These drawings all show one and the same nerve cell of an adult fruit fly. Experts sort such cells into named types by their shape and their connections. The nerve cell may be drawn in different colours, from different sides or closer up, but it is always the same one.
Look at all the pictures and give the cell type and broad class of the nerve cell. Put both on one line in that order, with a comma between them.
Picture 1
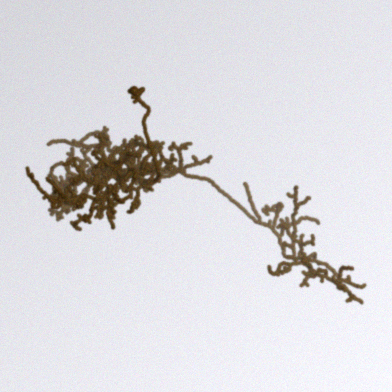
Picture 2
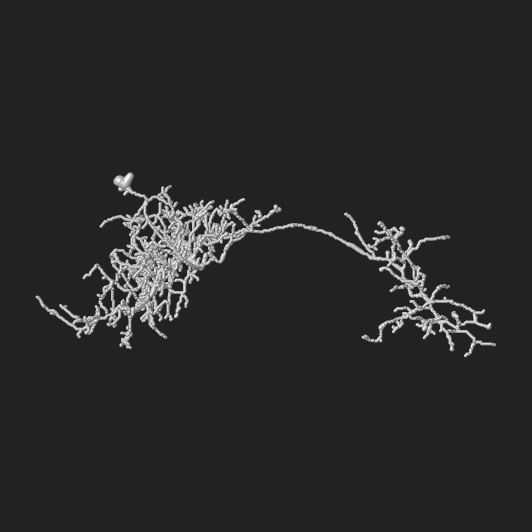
INXXX215, nerve-cord intrinsic neuron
